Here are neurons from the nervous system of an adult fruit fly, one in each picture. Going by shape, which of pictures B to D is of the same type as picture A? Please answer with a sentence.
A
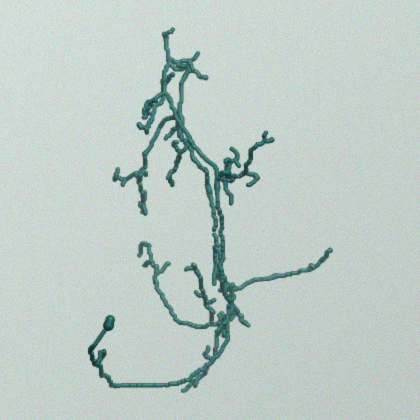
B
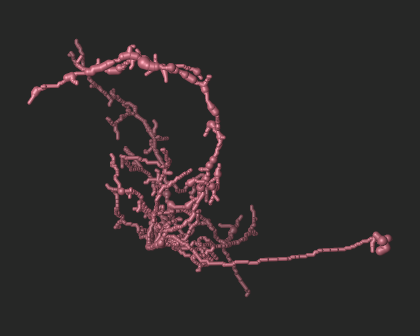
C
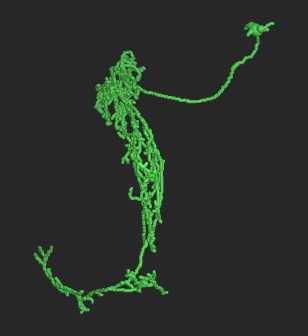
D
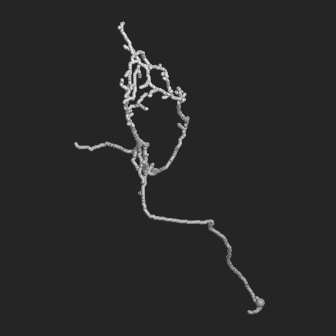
Picture D shows a neuron of the same cell type.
